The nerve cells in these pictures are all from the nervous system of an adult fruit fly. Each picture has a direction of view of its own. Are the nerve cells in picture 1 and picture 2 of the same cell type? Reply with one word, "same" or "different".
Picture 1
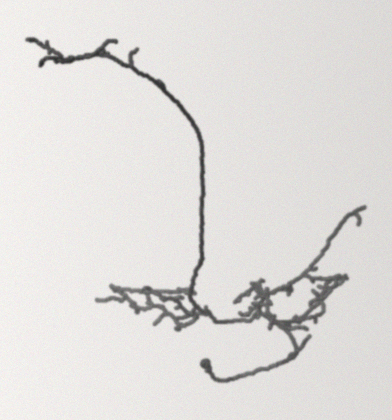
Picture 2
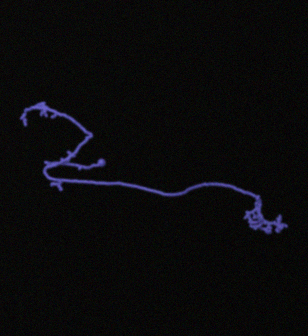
different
